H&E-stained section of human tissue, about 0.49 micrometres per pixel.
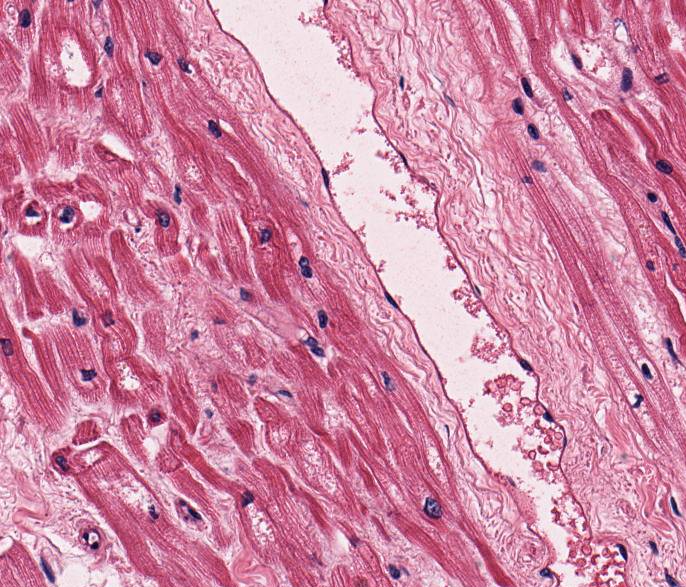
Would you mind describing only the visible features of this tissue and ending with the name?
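Follow the narrow pale cleft from top centre to bottom right; it separates two bands of muscle tissue. A thin line of flattened cells with slender dark nuclei edges it. Small clusters of red blood cells lie in its lower part. On the left, fibres cut across show a pale clear zone around the central nucleus. This is the atrial appendage of the heart.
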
